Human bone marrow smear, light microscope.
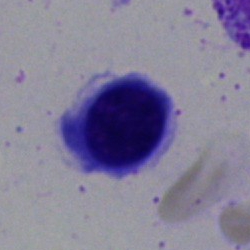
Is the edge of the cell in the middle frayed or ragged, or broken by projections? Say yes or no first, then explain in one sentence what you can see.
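Yes. The cell is roughly round, with a slightly uneven, ruffled edge on its upper left.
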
